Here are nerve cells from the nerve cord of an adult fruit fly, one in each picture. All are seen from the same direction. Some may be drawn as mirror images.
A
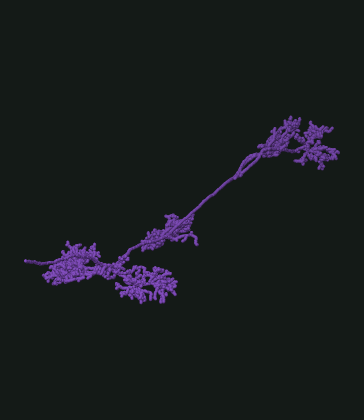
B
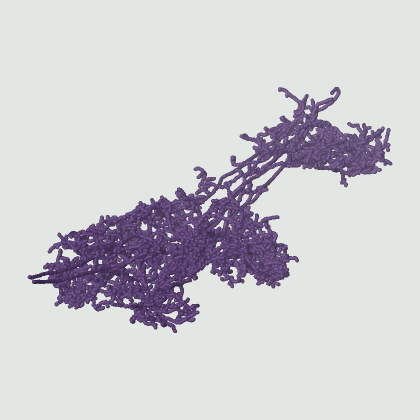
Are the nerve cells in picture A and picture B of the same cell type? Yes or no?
no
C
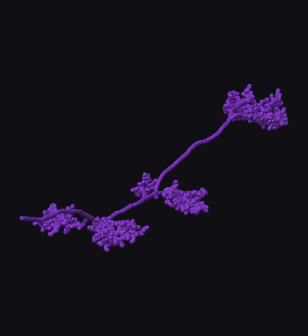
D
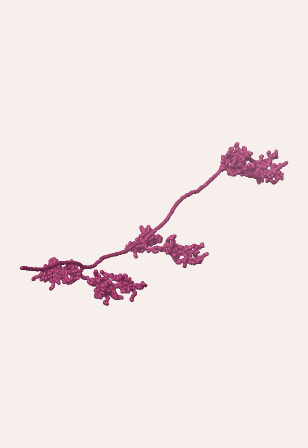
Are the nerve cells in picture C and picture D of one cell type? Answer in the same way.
yes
